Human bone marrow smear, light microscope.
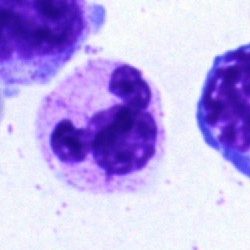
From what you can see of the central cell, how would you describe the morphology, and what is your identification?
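Outline roughly round. Chromatin dark purple, coarsely clumped. Cytoplasm abundant, pale pink, containing fine pinkish-lilac granules. Segmented neutrophil.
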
